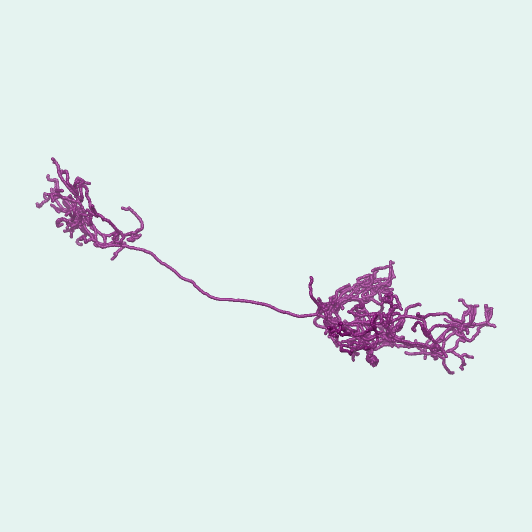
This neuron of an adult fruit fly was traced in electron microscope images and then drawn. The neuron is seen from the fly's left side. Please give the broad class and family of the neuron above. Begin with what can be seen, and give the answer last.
Dozens of branch ends can be seen. In this view it is wider than it is tall. It is an ascending neuron. Its family is hemilineage 27X.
